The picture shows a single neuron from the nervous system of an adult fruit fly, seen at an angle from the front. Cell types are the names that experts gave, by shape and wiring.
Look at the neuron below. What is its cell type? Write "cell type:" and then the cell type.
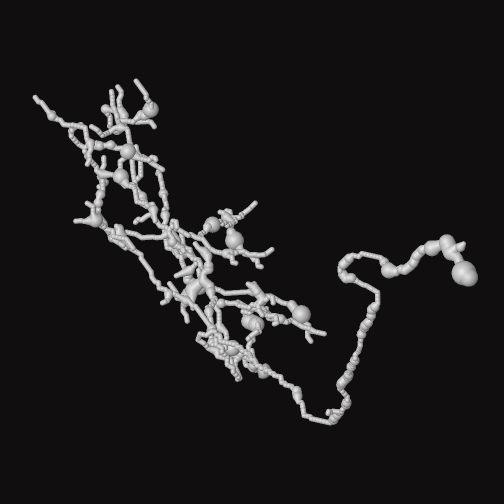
cell type: Cm15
